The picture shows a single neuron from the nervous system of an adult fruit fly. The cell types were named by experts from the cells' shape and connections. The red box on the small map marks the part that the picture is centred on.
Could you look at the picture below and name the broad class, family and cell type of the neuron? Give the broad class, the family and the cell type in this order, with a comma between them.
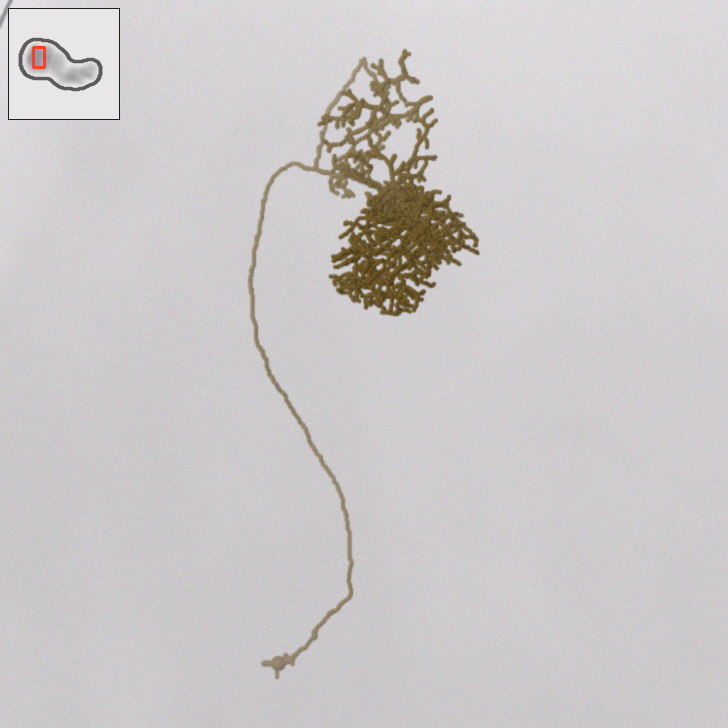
central-brain intrinsic neuron, hemilineage FLAa2, MBON12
